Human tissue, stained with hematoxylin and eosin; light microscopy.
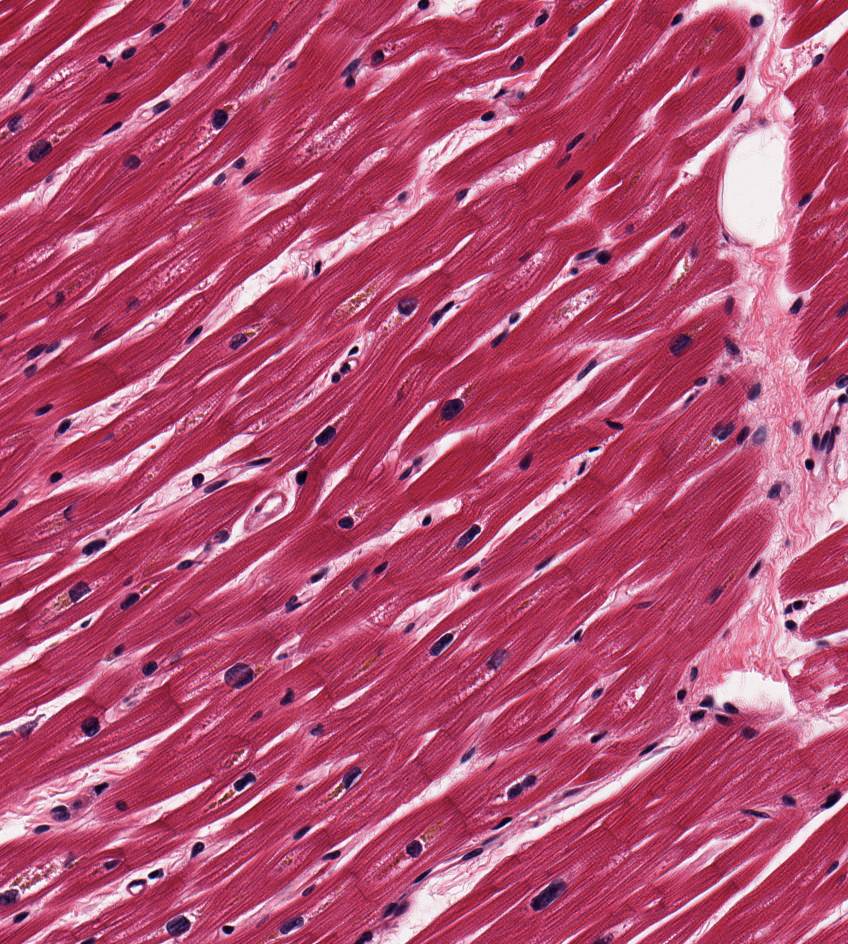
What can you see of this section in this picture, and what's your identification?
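Muscle fibres branch and join neighbouring fibres, and their nuclei lie centrally. At the ends of many muscle nuclei, pale zones hold golden-brown granules. Narrow white clefts separate many fibres throughout the field. This section is from the left ventricle of the heart.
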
